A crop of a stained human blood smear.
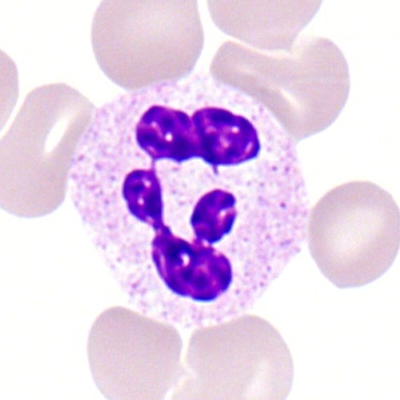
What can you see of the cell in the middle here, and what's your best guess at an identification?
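Five separate nuclear lobes, some joined by thin strands of nuclear material. Chromatin dark purple and coarsely clumped. Roughly round outline, smooth edge. Name: segmented neutrophil.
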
